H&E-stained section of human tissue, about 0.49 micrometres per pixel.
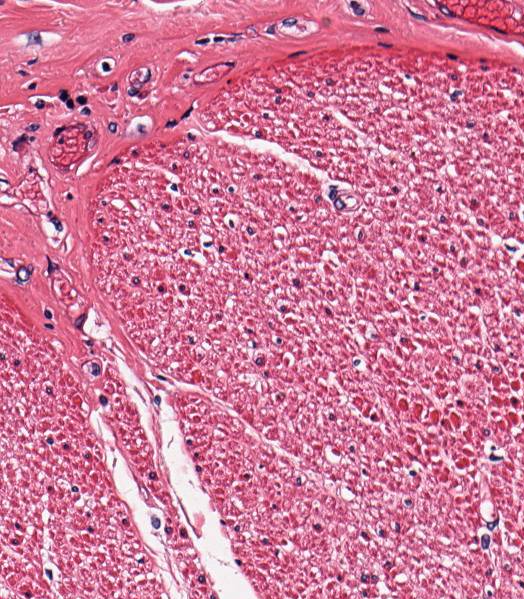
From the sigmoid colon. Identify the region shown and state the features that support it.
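You're looking at smooth muscle here, cut in cross section. Most of the field is big bundles of tightly packed, small, roundish fibre profiles, each with a pale halo, so the bundles look finely bubbly. Small dark oval nuclei are dotted sparsely and evenly among them.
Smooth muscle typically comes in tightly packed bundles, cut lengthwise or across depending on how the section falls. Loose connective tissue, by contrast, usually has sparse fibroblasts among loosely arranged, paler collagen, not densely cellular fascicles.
Along the top and upper left there's dense pink collagenous connective tissue bordering the bundles.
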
